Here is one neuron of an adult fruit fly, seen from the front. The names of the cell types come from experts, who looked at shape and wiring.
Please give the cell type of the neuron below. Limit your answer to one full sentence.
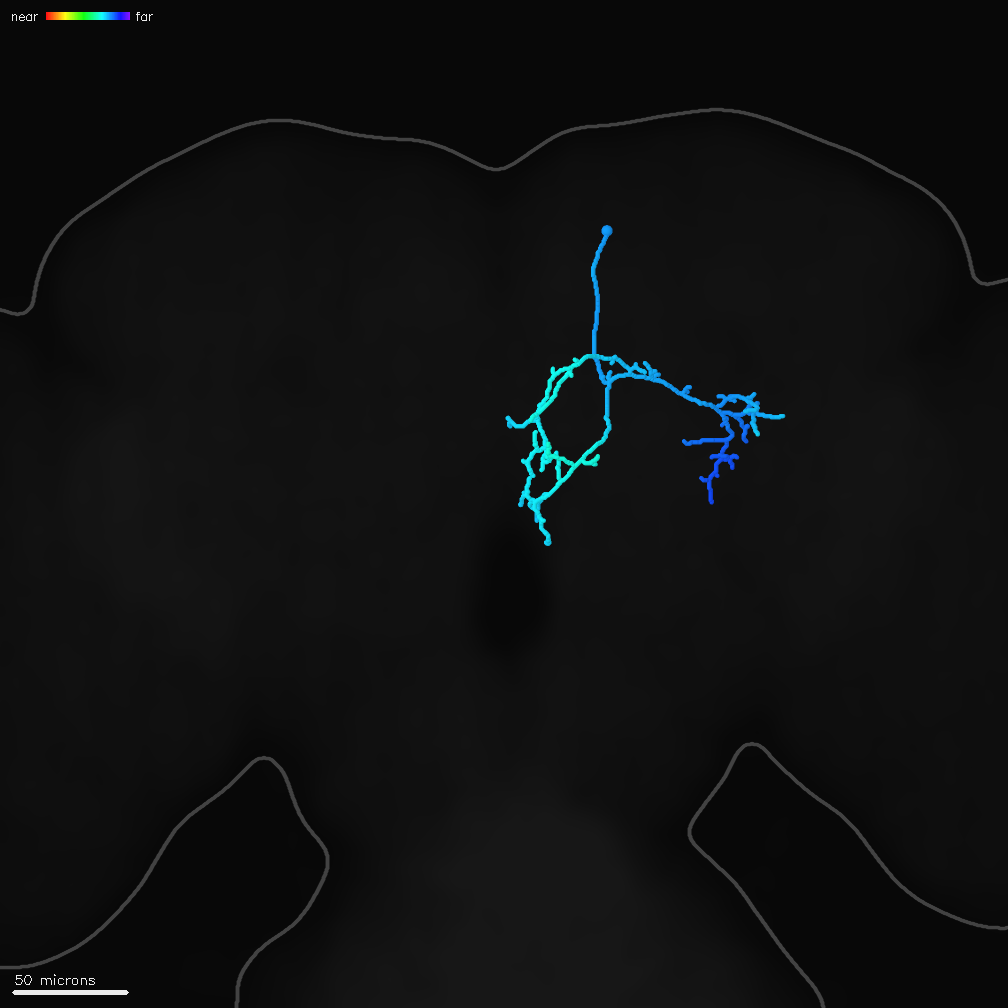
Belonging to the cell type CB1330 is this neuron.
